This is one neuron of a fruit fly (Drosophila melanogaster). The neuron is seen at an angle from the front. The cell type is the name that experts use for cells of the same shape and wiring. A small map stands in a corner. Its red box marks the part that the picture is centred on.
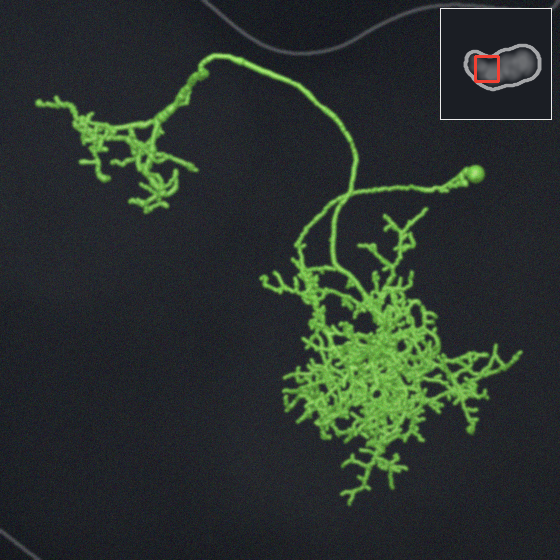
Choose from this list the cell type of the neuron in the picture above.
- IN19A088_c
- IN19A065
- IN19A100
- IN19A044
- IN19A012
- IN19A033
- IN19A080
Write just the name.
IN19A012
